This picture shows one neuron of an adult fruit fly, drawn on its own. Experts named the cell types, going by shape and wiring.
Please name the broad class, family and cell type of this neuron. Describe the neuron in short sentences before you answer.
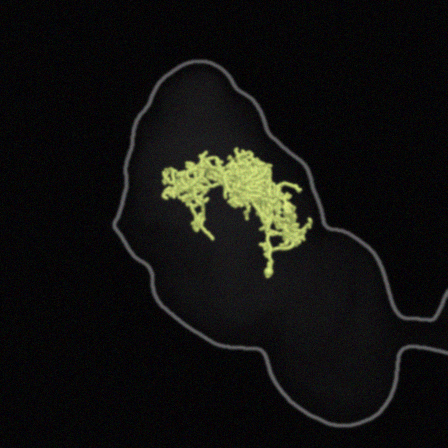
The cell body is in the middle of the picture. As drawn here it is about as wide as it is tall. Its broad class is central-brain intrinsic neuron. Its family is LHCENT. It is of cell type LHCENT10.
